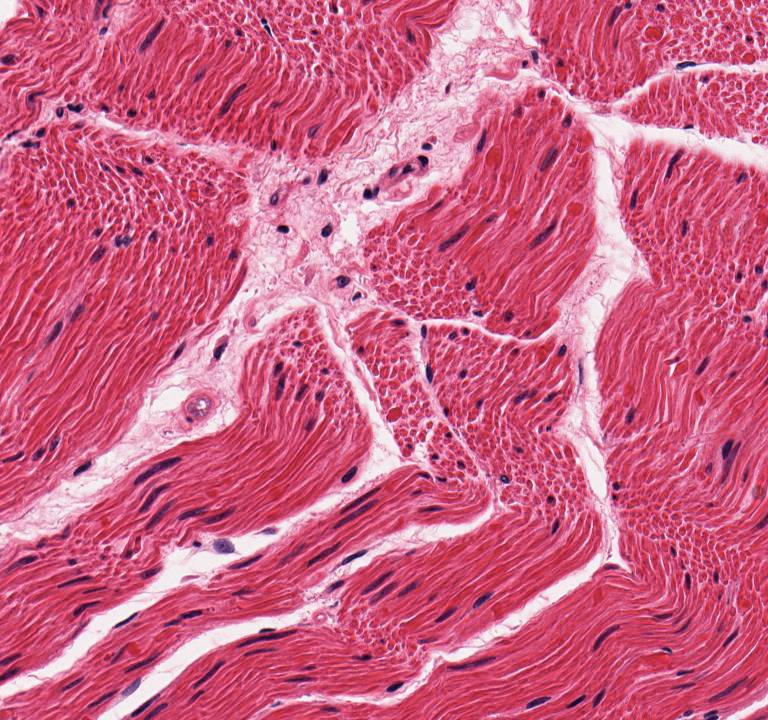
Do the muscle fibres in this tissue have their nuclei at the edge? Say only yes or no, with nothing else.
No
